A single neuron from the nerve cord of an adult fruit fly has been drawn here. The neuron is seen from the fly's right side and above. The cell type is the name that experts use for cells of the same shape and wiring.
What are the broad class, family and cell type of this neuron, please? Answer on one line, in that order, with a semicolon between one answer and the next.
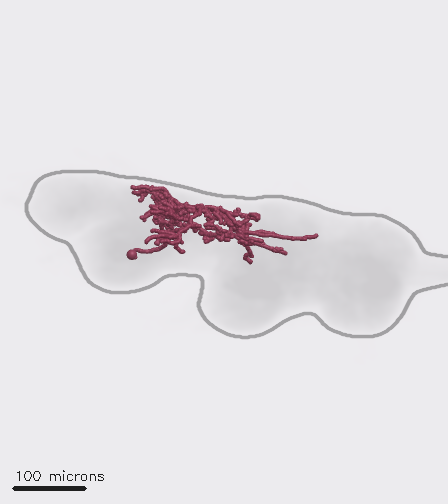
nerve-cord intrinsic neuron; hemilineage 14B; IN14B003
